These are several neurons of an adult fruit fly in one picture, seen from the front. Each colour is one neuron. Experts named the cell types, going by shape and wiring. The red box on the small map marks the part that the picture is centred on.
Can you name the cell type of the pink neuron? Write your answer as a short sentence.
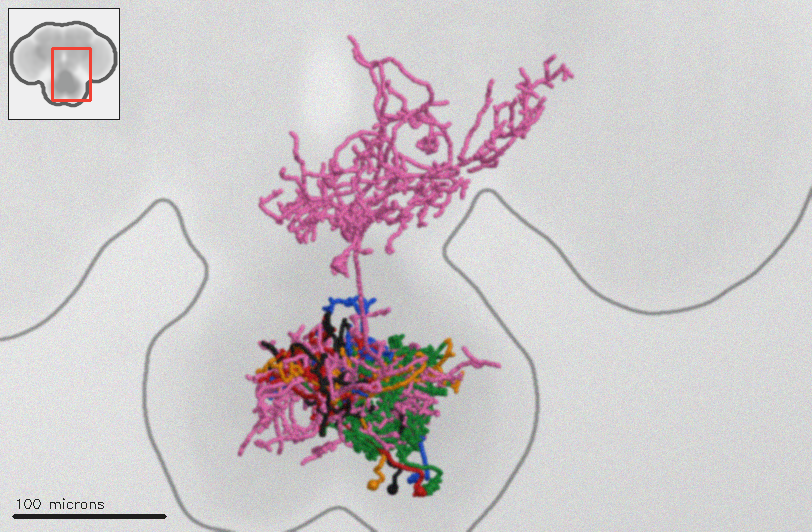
The cell type is DNge047.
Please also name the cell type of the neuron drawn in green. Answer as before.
The cell type is IN06B021.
